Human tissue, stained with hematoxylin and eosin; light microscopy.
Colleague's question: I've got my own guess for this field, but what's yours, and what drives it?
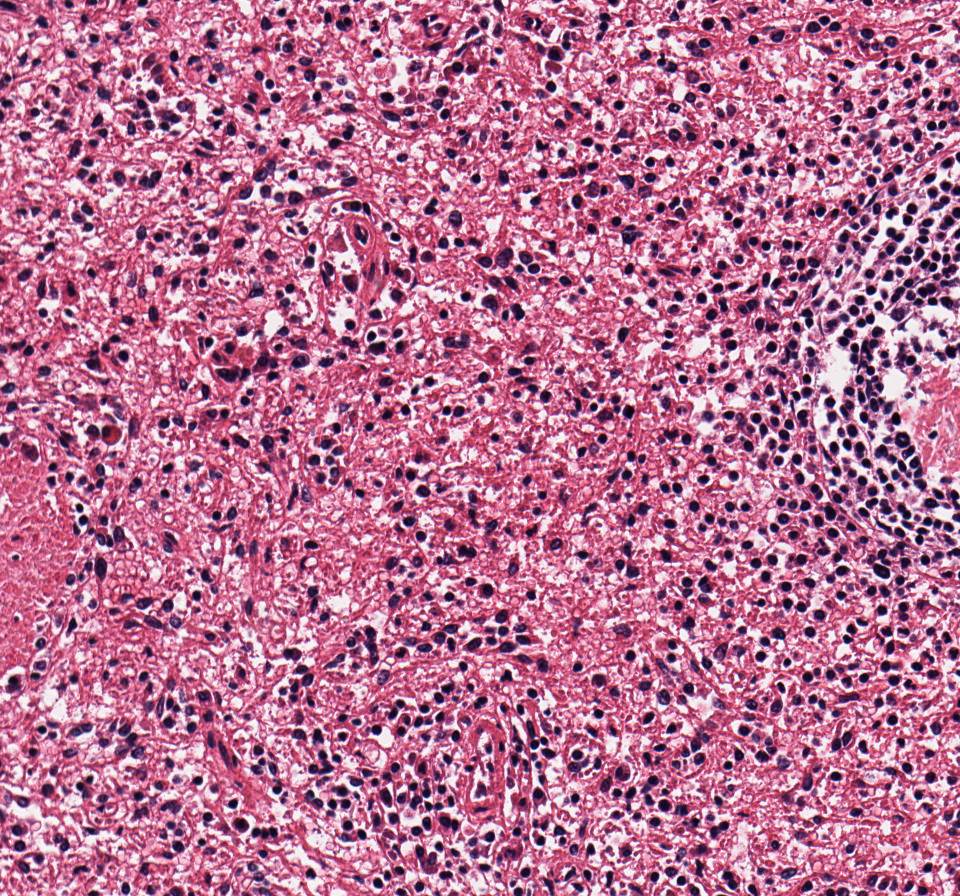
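Red pulp of the spleen fills this field. Small, round, darkly staining nuclei are scattered in large numbers throughout, on a pink, finely fibrillary background with many small clear spaces.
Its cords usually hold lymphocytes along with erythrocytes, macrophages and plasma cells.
Small pink-walled vessels lie near the top centre and bottom centre.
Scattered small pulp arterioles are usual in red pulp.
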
